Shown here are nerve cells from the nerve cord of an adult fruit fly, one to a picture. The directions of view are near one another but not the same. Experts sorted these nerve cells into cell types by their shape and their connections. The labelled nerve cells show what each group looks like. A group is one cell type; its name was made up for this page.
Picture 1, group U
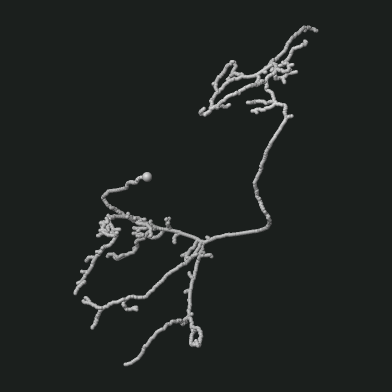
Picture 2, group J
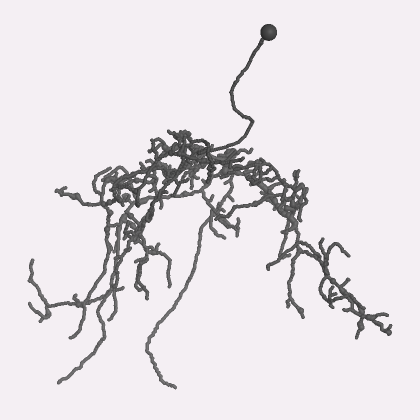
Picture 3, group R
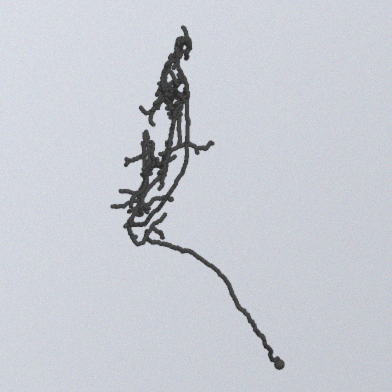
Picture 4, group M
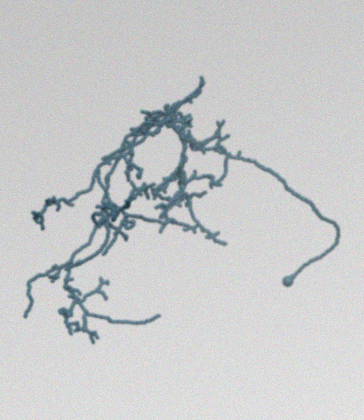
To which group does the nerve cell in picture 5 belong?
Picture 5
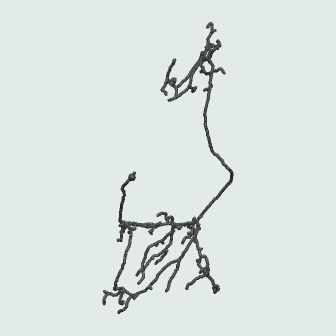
group U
